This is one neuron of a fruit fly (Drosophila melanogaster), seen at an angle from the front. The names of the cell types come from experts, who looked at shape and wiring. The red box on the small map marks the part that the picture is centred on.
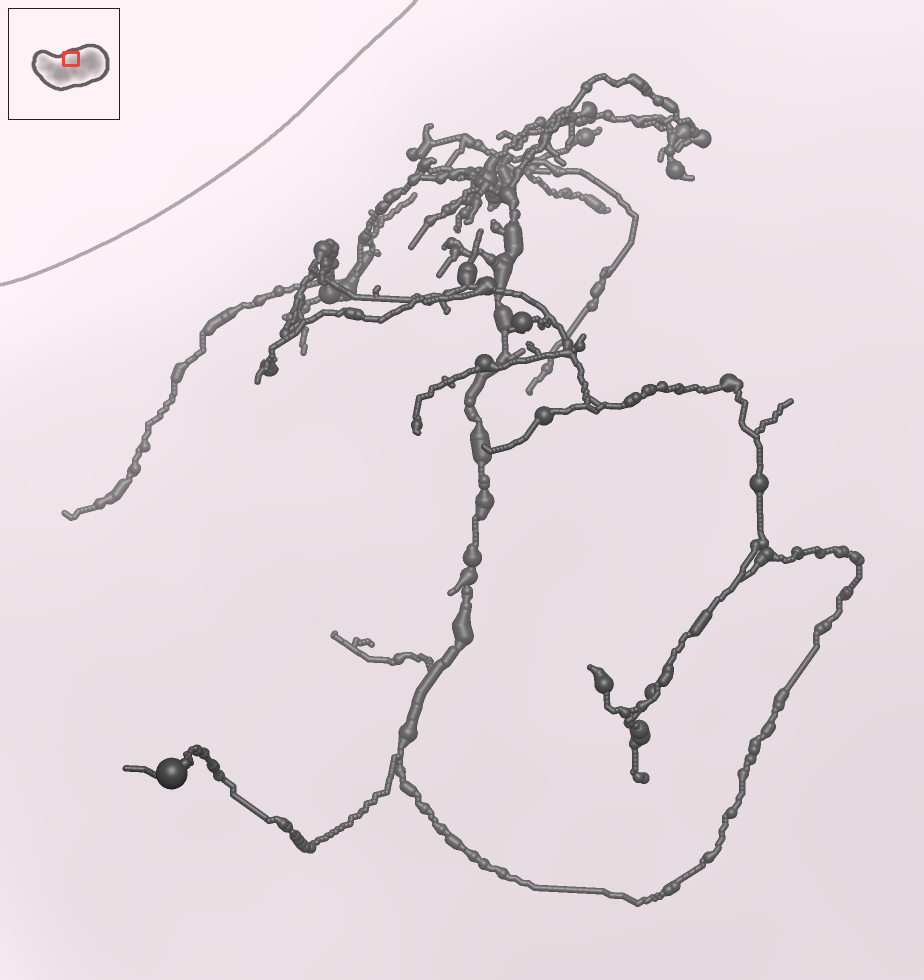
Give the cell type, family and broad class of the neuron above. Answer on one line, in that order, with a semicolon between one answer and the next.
SLP040; hemilineage SLPal2; central-brain intrinsic neuron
